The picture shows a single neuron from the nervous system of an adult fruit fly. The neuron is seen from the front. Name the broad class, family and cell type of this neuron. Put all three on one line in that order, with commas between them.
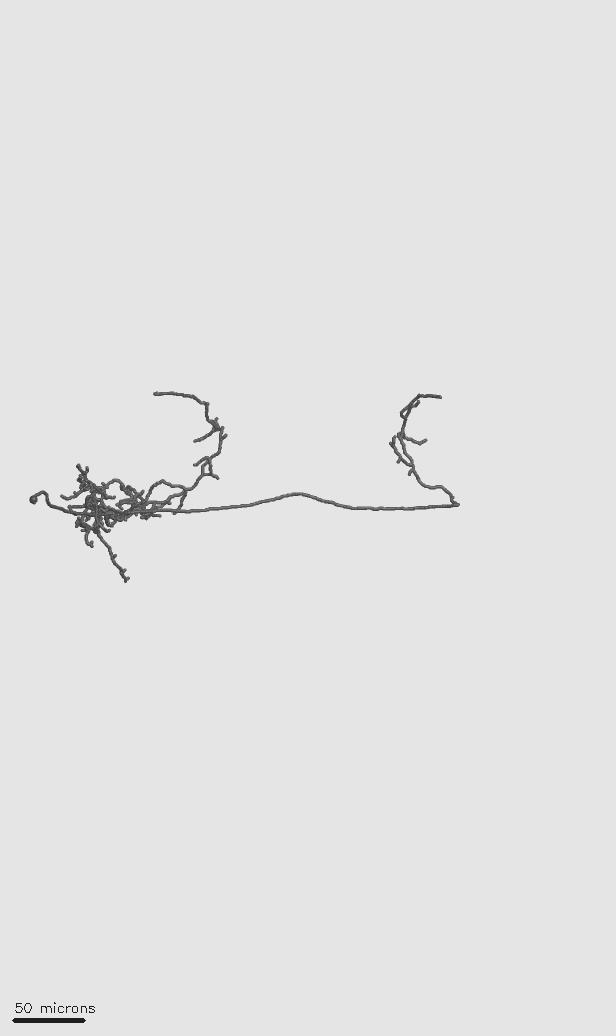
central-brain intrinsic neuron, hemilineage VLPl&d1_lateral, CB0061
